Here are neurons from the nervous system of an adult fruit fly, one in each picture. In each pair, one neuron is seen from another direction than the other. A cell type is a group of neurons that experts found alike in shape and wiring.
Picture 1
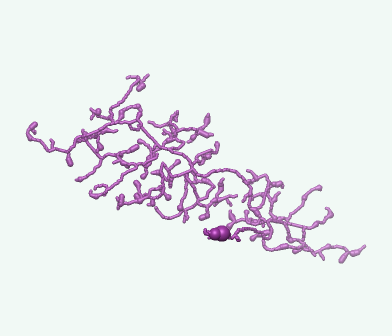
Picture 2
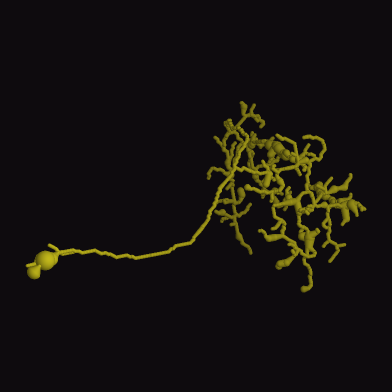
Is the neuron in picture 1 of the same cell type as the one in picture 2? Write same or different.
different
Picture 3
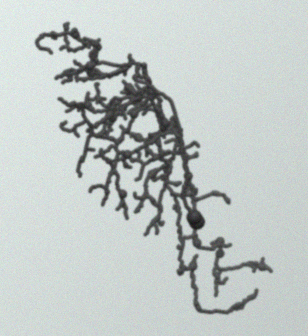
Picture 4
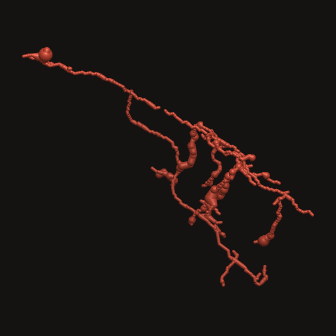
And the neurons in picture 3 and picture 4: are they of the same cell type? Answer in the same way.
different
